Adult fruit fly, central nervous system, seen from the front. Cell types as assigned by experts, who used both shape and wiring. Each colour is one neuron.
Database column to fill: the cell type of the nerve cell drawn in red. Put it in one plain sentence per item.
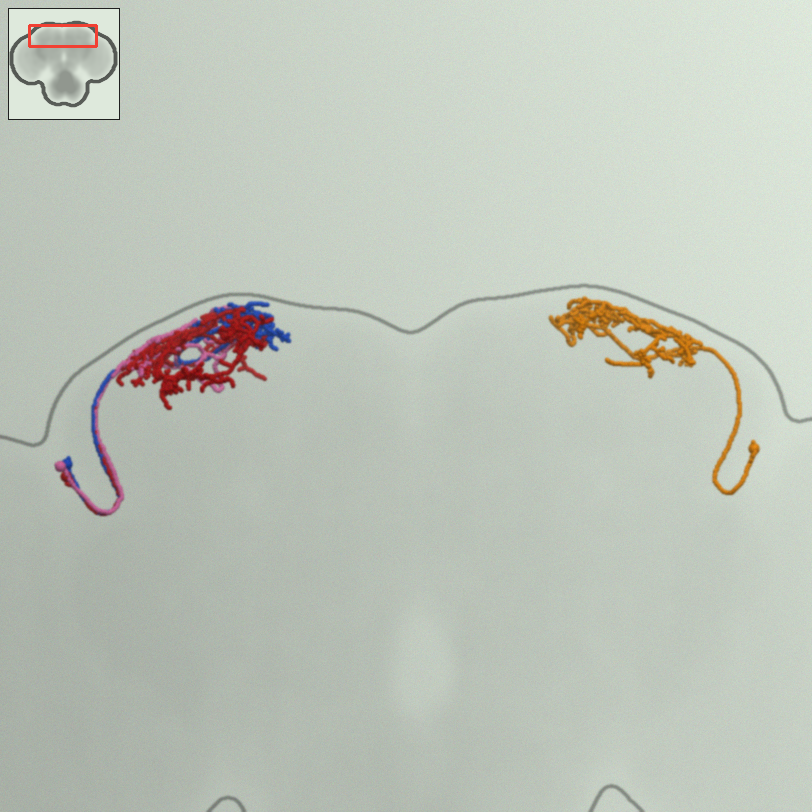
The cell type is CB1352.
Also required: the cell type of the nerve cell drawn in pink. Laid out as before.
The cell type is CB4138.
